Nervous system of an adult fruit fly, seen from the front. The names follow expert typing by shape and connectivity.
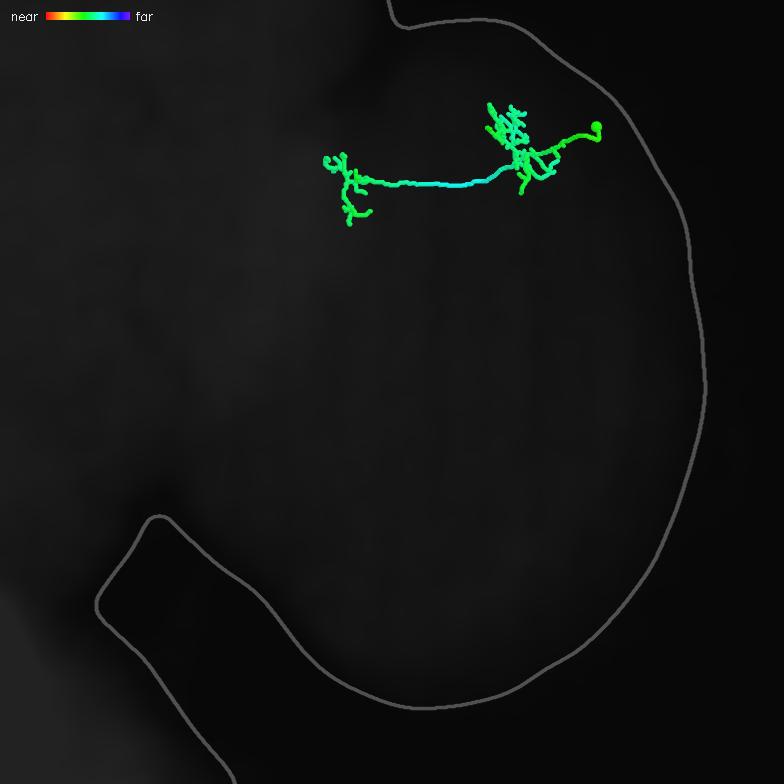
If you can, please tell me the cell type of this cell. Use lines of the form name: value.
cell type: Tm35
